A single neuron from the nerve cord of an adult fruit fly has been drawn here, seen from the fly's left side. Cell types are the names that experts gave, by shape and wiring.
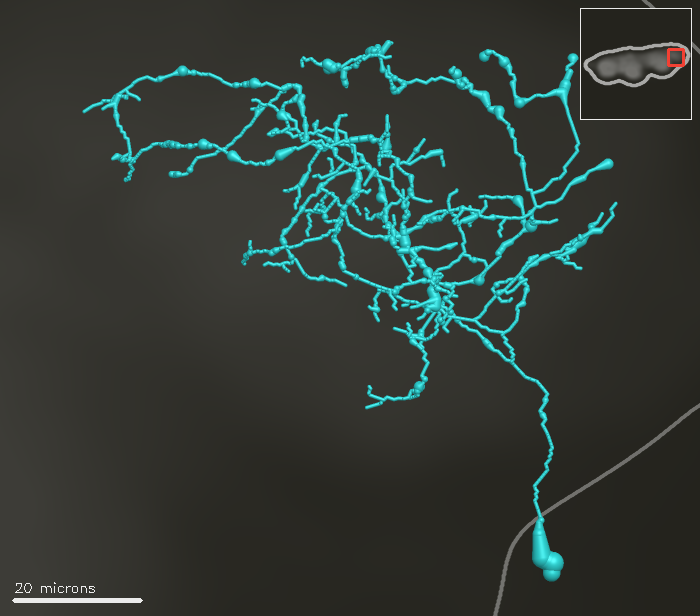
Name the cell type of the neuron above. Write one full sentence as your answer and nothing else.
In terms of cell type, the neuron is IN19A099.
